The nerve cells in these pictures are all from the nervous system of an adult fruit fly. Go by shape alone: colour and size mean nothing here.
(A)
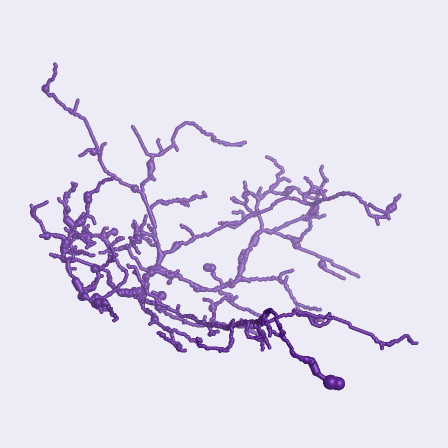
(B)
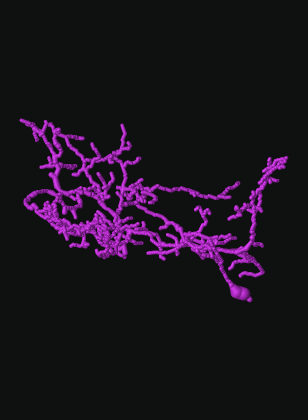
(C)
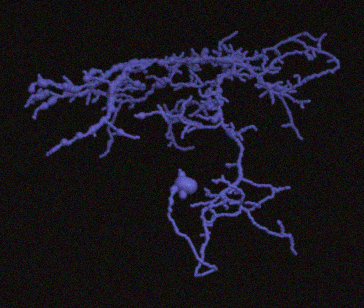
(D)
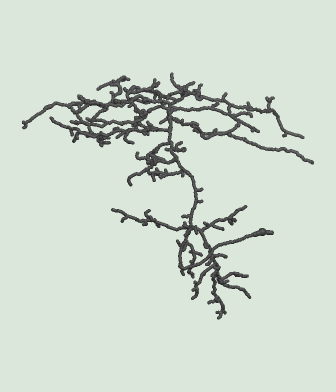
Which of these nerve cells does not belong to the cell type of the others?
A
